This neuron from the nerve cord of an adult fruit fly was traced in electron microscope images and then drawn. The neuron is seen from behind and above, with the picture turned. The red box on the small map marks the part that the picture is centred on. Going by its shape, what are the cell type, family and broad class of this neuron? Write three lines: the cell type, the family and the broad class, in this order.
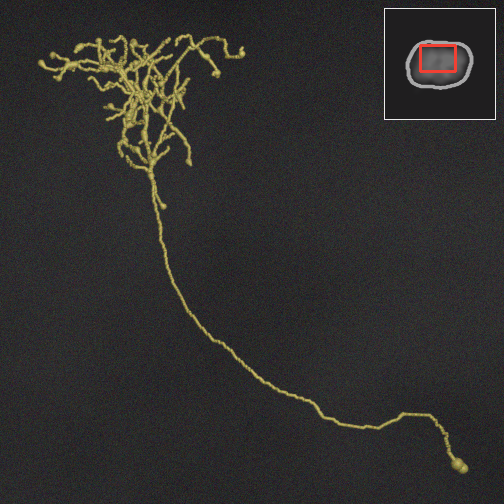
IN06B079
hemilineage 06B
nerve-cord intrinsic neuron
